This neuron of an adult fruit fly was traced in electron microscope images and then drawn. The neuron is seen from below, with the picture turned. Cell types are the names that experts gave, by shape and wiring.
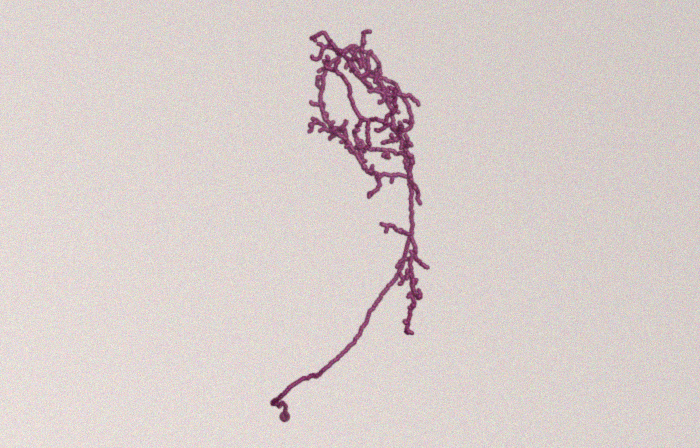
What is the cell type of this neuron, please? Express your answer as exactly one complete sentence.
The type assigned to this neuron is CB1434.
